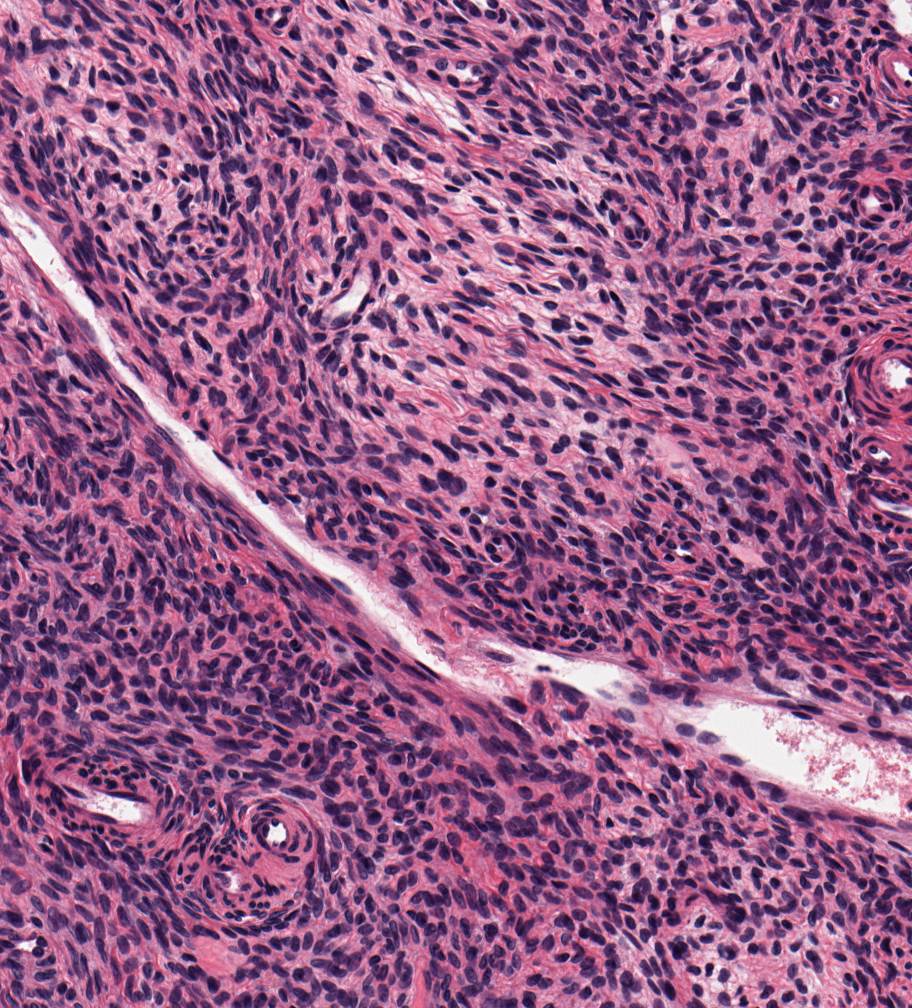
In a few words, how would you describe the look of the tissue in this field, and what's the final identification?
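Look across the whole field and you'll find it densely packed with spindle to oval cells, with no glands or epithelium anywhere. Their nuclei are dark, oval to spindle-shaped, and the cytoplasm around them is scant and ill-defined. Follow the slit-like space to its widened lower right end, where red blood cells lie. Notice too that there are no fat cells. This tissue is ovary.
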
